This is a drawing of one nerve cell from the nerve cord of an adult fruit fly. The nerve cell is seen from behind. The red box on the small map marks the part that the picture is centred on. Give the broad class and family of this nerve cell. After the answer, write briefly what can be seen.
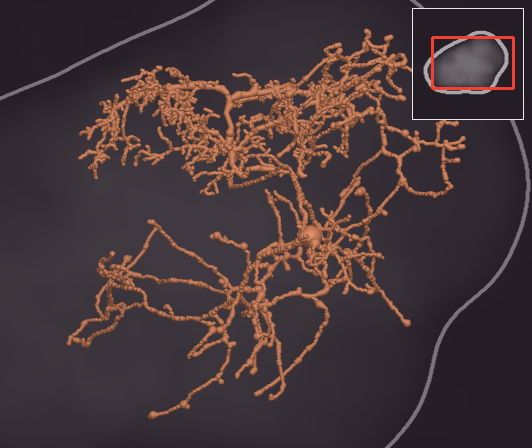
It is a nerve-cord intrinsic neuron. Its family is hemilineage 12B. More than a hundred branch ends can be seen. As drawn here it is about as wide as it is tall.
